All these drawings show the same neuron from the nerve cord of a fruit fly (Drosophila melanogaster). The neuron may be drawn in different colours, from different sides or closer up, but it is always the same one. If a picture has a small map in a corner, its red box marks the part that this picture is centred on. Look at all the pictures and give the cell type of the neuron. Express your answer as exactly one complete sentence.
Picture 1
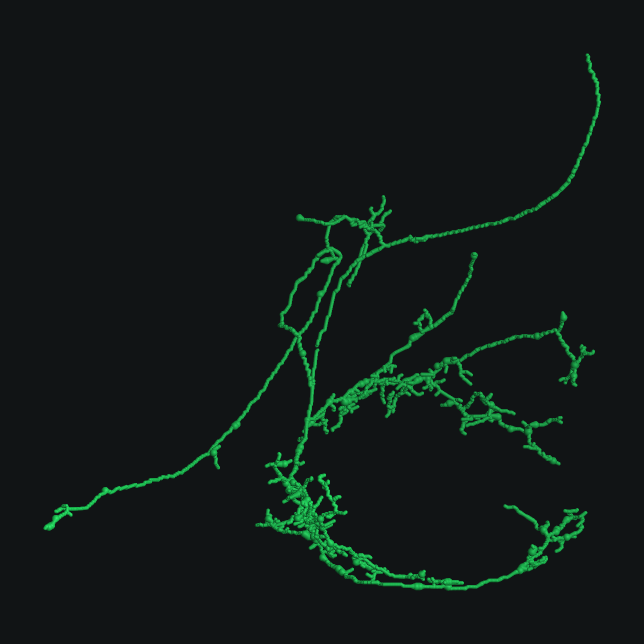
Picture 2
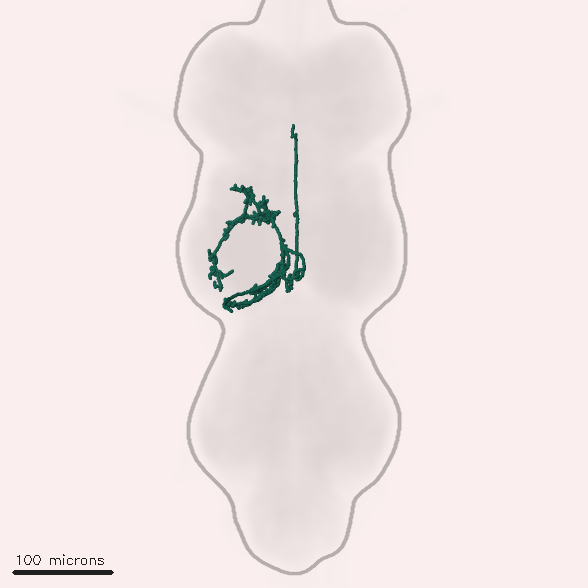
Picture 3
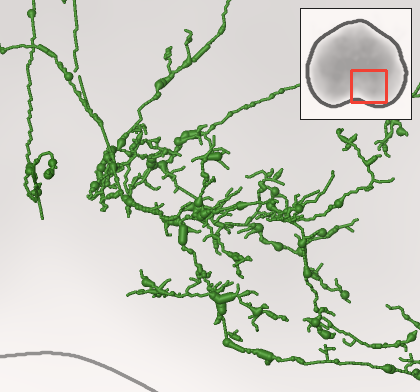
The cell type that fits this neuron is IN23B059.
